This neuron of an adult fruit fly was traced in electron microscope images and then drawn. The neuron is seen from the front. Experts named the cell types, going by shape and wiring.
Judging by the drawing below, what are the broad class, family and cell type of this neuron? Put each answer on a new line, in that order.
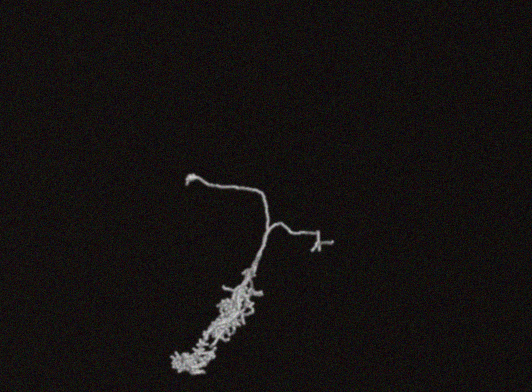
nerve-cord intrinsic neuron
hemilineage 23B
IN23B031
